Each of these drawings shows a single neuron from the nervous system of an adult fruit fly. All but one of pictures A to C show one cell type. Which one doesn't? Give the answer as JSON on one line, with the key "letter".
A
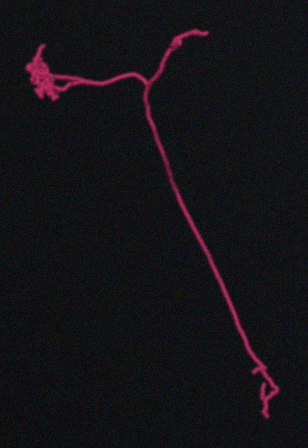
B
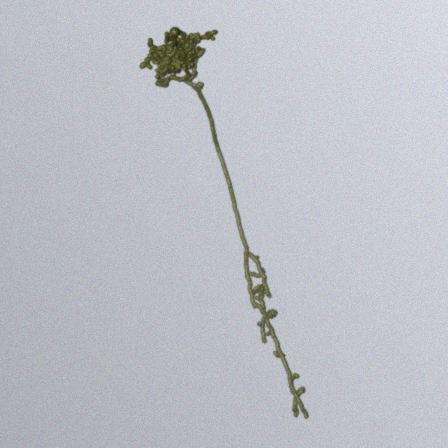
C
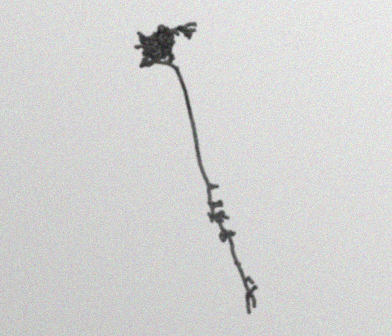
{"letter": "A"}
